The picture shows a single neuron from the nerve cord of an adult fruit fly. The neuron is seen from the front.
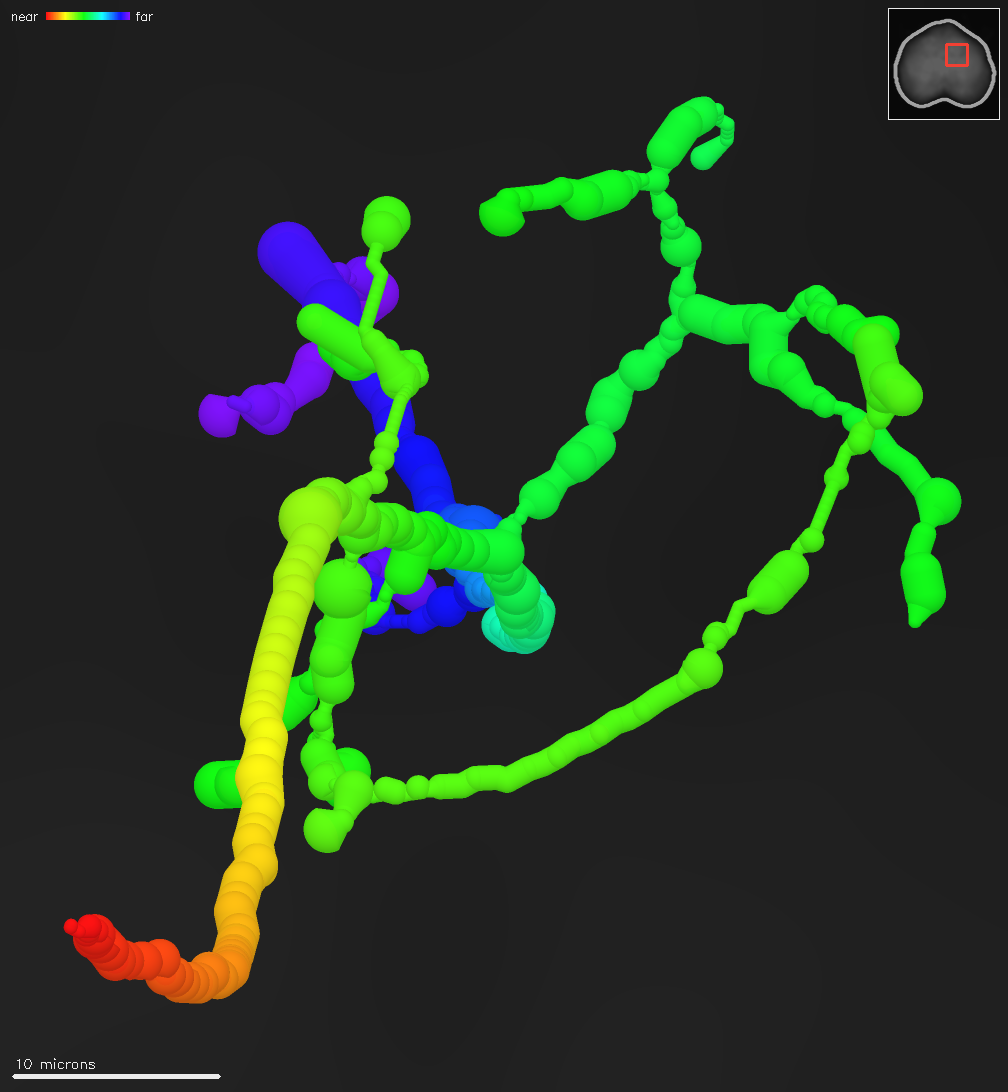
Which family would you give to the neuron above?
DNx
